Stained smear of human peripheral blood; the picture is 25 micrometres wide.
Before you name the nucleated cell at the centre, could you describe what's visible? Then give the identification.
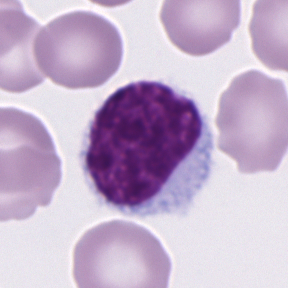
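In the nucleated cell at the centre, the nucleus lies off-centre, toward the upper left. The cytoplasm is broadest on the lower right side of the nucleus and contains scattered fine purple-blue specks. Its outer edge is soft and slightly ragged rather than sharp. The cell is a hairy cell.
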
